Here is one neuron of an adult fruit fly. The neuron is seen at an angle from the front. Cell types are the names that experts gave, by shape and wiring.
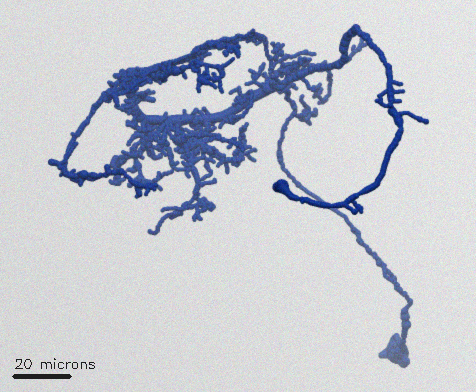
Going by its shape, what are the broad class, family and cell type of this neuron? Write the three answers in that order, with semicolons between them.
nerve-cord intrinsic neuron; hemilineage 03B; IN03B012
